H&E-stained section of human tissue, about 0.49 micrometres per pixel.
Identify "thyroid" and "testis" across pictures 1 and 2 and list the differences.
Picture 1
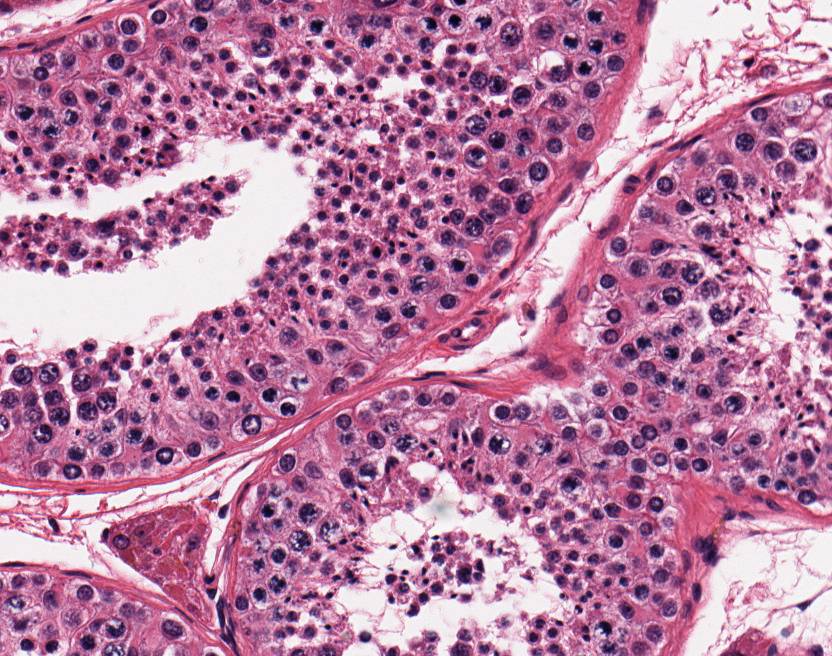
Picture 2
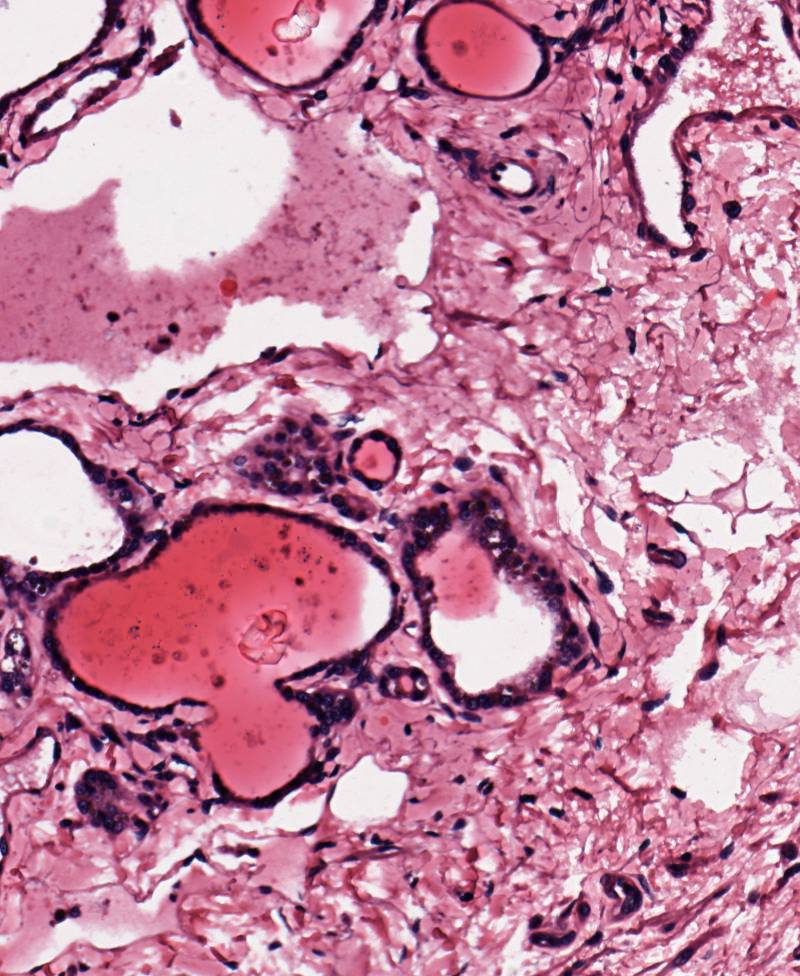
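Picture 1 is testis, and picture 2 is thyroid. First, the units: picture 1 has large rounded or curved tubular units cut in different planes, while picture 2 has dilated glandular spaces filled with homogeneous bright pink secretion.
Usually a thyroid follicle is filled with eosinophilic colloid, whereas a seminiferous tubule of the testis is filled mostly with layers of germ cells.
Second, the lining: picture 1 has a thick stratified epithelium many cell layers deep, and picture 2 has a single layer of flattened to cuboidal cells.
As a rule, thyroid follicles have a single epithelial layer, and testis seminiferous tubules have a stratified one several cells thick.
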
